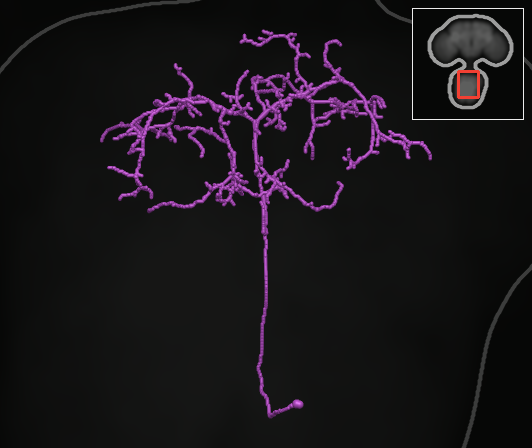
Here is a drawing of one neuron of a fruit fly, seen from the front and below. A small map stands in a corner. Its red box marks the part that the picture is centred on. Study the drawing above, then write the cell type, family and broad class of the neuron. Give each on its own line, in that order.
IN00A056
hemilineage 00A
nerve-cord intrinsic neuron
